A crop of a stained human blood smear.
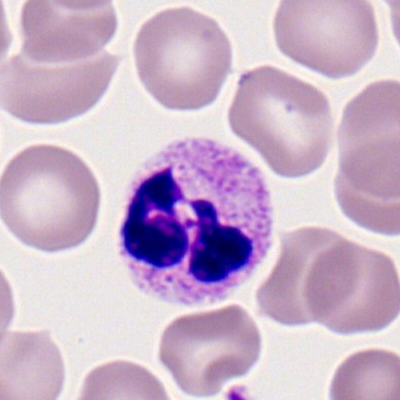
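Segmented neutrophil at the centre of the stained blood smear. Look at the nucleus: it is split into two large lobes lying side by side, and its dense chromatin stains very dark purple. Around it the cytoplasm is plentiful and pale pinkish-lilac, dotted with fine pink-purple granules.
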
